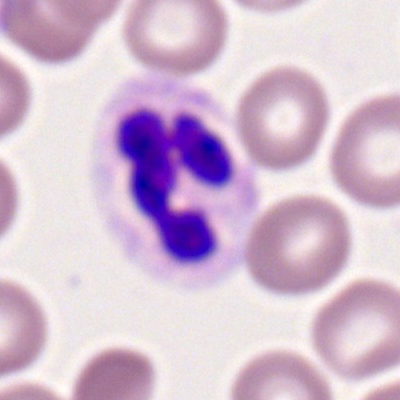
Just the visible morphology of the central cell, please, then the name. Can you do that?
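Looking at the nucleus, the chromatin is dense and stains a very dark purple. All the way around it lies plenty of pale pink-lilac cytoplasm. I see no large coarse granules there, just a faint fine texture, and no clear vacuoles either. This cell is a segmented neutrophil.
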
